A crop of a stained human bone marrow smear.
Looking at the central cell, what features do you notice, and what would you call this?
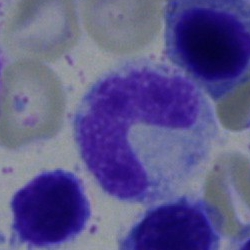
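C-shaped nucleus, open side facing right. Chromatin coarse and speckled, not smooth. Cytoplasm pale grey-blue, filling the nuclear hollow on the right. Band neutrophil.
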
